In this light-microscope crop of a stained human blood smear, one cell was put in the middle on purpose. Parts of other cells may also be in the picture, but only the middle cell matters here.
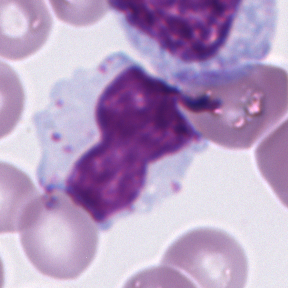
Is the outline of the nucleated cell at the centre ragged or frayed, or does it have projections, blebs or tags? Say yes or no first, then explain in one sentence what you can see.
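Yes. The cell outline is irregular with a ruffled edge.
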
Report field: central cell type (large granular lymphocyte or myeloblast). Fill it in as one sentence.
In the center of this field lies a large granular lymphocyte.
